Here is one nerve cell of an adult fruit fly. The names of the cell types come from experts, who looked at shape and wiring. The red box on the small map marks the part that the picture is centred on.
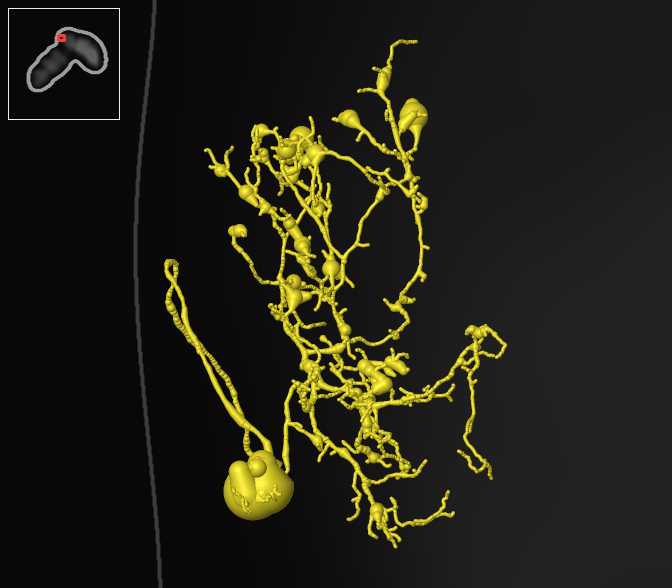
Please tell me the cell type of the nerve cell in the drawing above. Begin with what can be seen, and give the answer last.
Dozens of branch ends can be seen. In this view it is taller than it is wide. Its broad class is optic-lobe intrinsic neuron. It is of cell type Mi16.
